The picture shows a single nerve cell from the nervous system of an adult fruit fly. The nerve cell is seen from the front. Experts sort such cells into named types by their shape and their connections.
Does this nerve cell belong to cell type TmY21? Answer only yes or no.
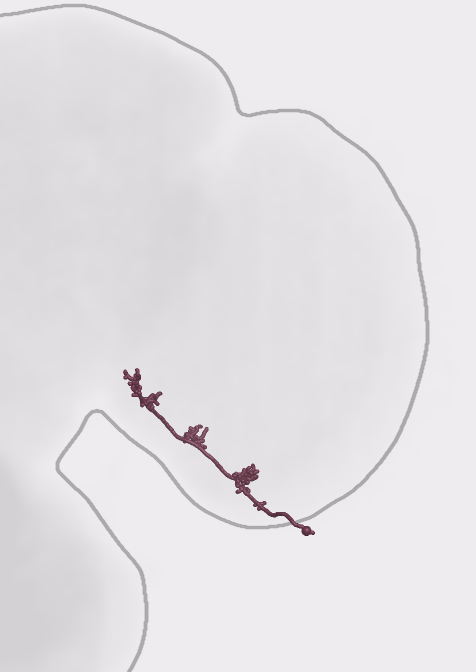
no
